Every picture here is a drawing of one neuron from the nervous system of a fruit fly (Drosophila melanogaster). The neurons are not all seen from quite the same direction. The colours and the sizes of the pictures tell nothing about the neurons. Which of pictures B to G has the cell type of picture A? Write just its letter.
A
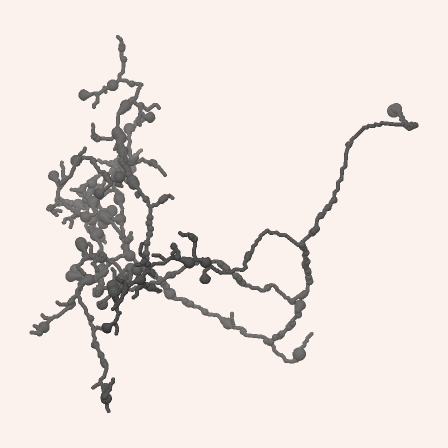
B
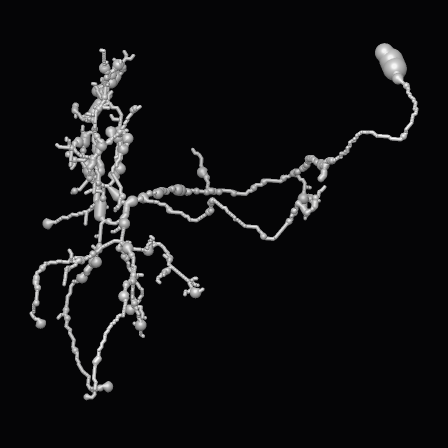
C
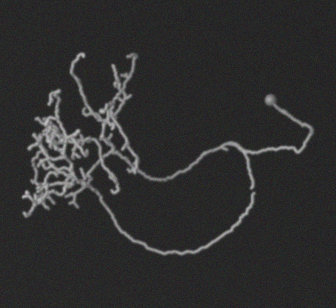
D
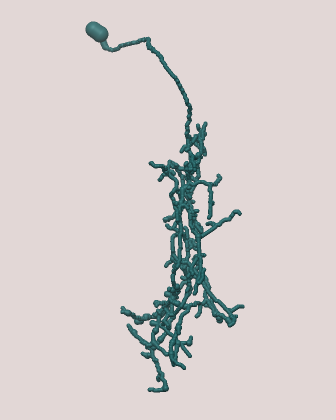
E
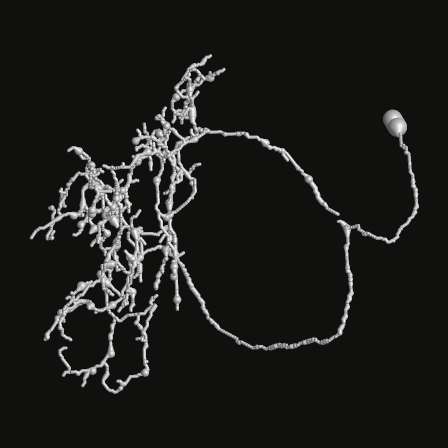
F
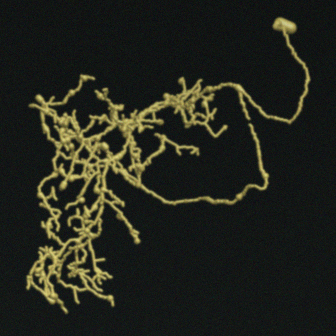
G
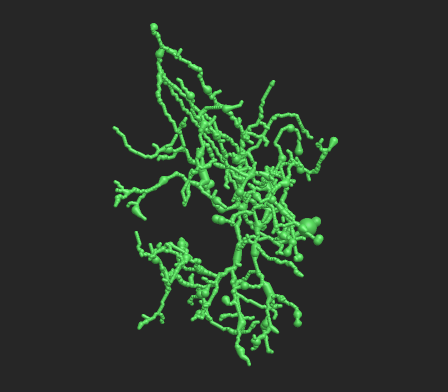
B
